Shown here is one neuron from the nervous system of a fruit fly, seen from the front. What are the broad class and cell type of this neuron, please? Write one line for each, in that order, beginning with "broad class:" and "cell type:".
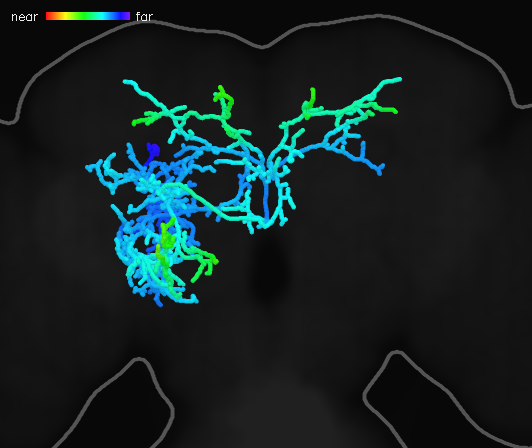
broad class: central-brain intrinsic neuron
cell type: PLP216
